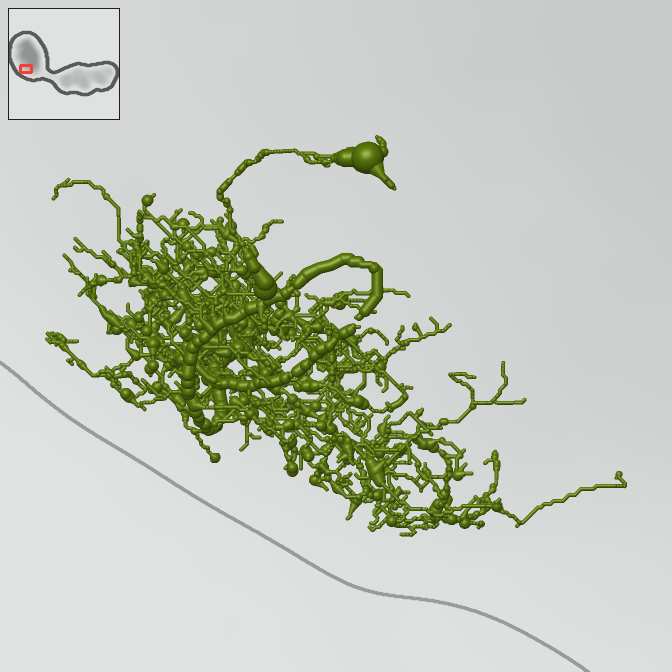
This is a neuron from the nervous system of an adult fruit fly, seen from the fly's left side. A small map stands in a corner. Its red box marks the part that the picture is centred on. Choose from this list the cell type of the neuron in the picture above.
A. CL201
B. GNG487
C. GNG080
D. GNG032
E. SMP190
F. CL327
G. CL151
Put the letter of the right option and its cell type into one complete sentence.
Identified by cell type, the neuron is GNG080 from option C.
